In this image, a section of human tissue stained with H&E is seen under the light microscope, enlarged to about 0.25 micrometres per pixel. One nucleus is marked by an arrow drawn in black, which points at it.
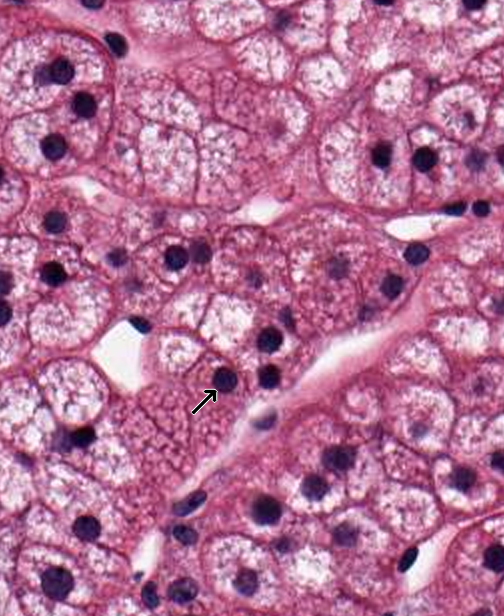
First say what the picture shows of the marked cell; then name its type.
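The nucleus is round with a smooth outline and is dark, stained evenly throughout without visible internal detail. The nucleus is about the same size as the neighbouring nuclei just to its right. The cell sits in a tight cluster of cells just left of a narrow, thin-walled vessel running diagonally across the field. Type of cell: adrenal cortical cell.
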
